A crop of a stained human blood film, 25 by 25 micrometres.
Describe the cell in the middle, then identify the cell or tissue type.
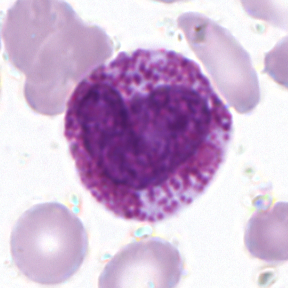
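Cell size comes first: about 15 micrometres across. For the nucleus, the chromatin is dense and dark purple. As for the cytoplasm, it is packed with coarse round granules, reddish-purple and fairly uniform in size. Last comes the name: eosinophil.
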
